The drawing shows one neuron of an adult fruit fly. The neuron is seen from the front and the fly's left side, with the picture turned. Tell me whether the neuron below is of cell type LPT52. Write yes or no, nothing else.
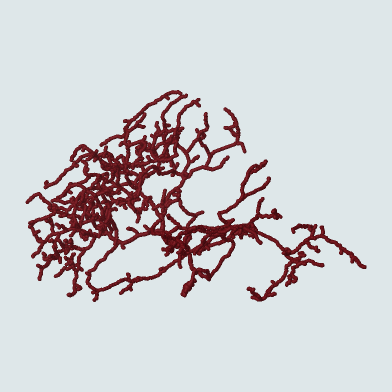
no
